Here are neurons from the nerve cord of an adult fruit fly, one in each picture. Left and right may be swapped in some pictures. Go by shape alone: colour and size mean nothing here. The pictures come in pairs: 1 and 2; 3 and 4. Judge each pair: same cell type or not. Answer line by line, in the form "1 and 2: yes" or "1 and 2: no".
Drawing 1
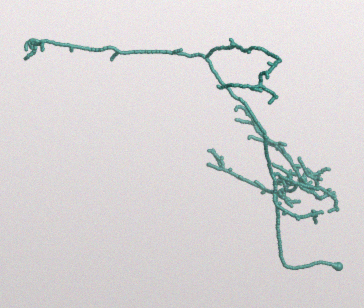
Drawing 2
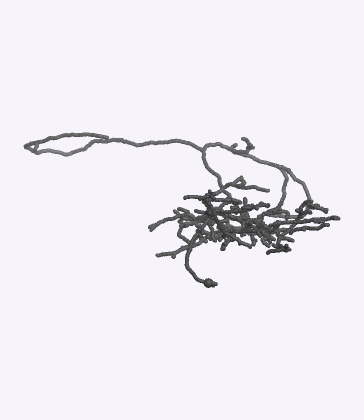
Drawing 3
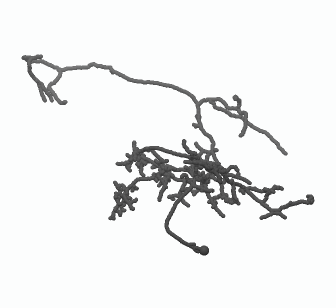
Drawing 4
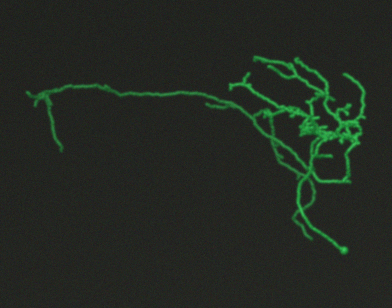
1 and 2: no
3 and 4: no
